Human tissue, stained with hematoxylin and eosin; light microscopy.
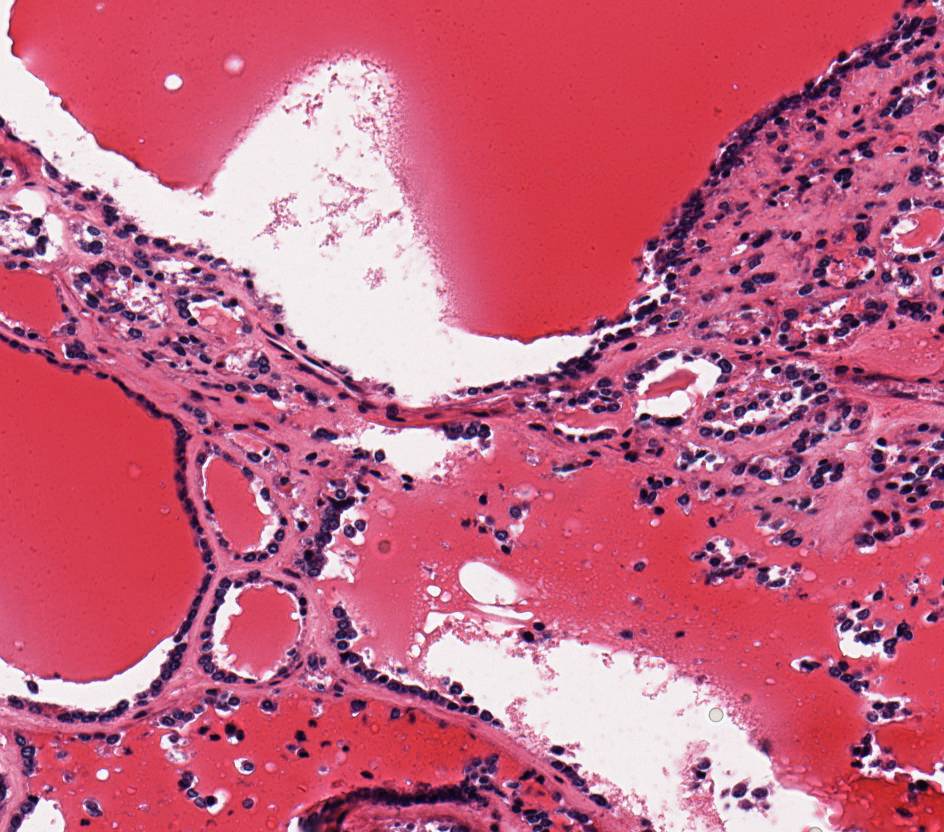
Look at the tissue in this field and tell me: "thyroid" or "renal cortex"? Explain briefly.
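The answer is thyroid. Large distended follicles occupy the top and left of the field, their lumens filled with homogeneous deep pink colloid; these colloid-filled follicles decide the answer. A single layer of flattened to low cuboidal epithelial cells lines them, with small, round, dark-staining nuclei that do not overlap.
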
